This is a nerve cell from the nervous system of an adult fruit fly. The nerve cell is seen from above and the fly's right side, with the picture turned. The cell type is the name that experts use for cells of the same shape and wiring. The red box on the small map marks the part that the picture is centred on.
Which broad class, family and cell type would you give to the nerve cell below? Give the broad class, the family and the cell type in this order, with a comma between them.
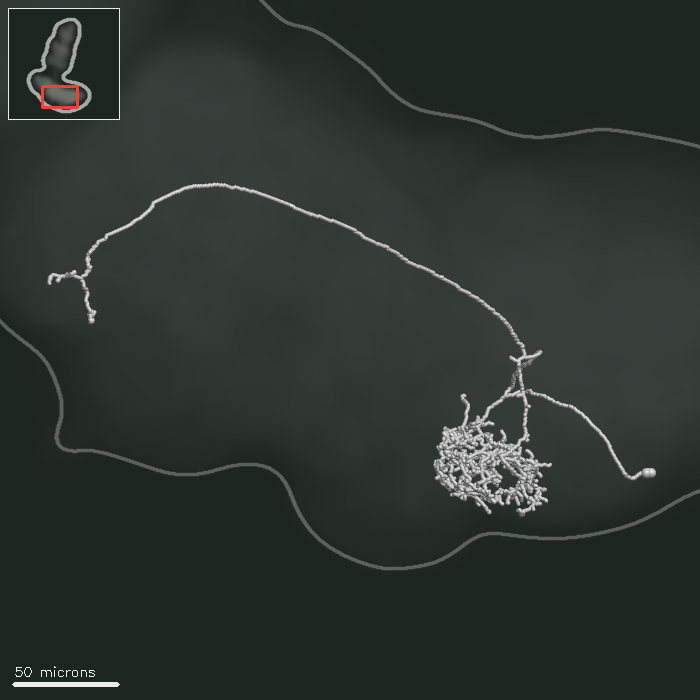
central-brain intrinsic neuron, hemilineage VLPl&d1_lateral, AVLP261_a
